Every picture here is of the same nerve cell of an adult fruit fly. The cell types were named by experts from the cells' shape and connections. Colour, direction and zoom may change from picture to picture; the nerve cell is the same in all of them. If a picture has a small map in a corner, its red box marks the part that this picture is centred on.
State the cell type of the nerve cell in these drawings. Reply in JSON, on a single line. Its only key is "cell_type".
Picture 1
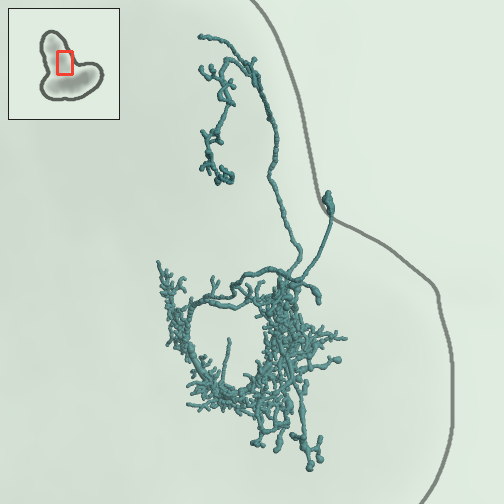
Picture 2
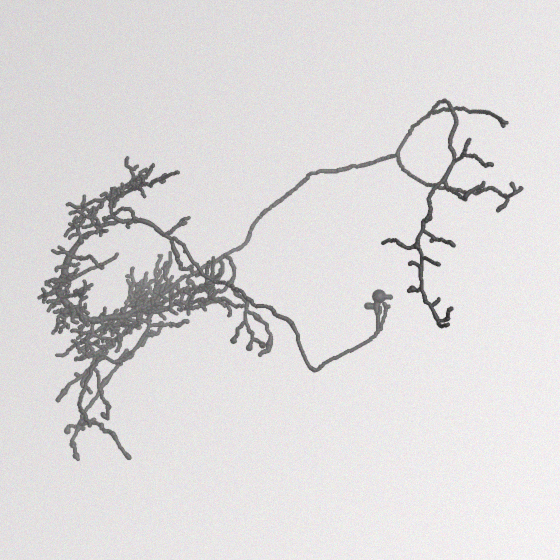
{"cell_type": "IN03B015"}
